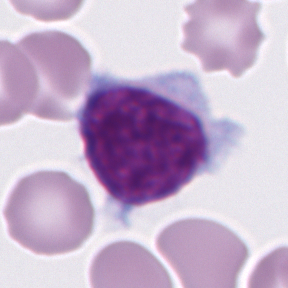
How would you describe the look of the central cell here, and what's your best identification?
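A roughly round, unlobed nucleus fills most of this cell, and no nucleoli can be seen in it. The cytoplasm contains no visible granules. From the right and lower edges, fine, ragged hair-like projections stick out. This is a hairy cell.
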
